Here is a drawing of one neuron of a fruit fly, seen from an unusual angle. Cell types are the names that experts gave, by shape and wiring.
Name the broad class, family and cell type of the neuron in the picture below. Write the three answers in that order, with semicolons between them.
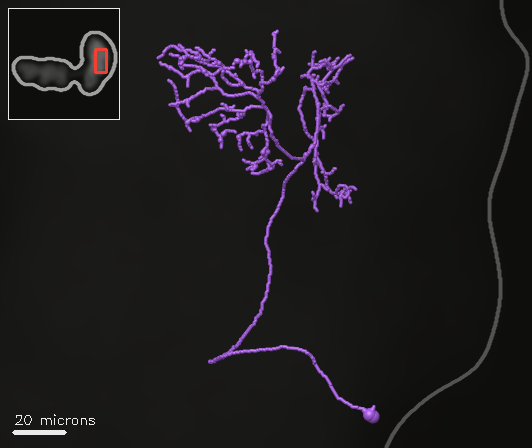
central-brain intrinsic neuron; hemilineage LALv1_dorsal; FB2K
